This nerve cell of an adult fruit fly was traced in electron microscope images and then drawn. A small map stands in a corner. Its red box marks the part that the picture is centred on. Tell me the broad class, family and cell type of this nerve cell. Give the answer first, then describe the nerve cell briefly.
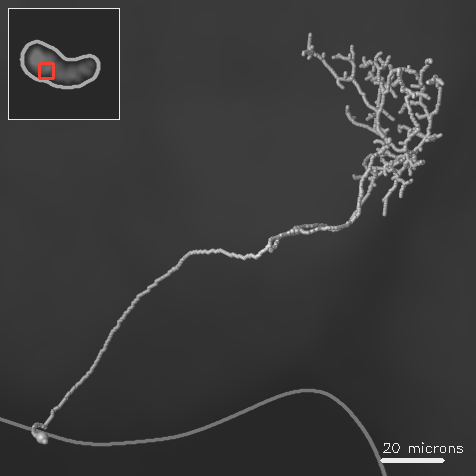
This is a central-brain intrinsic neuron. The family is hemilineage MX3. The cell type is CB3740. The cell body is at the lower left of the picture. From left to right in the picture it spans about 140 microns. The picture shows dozens of branch ends.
